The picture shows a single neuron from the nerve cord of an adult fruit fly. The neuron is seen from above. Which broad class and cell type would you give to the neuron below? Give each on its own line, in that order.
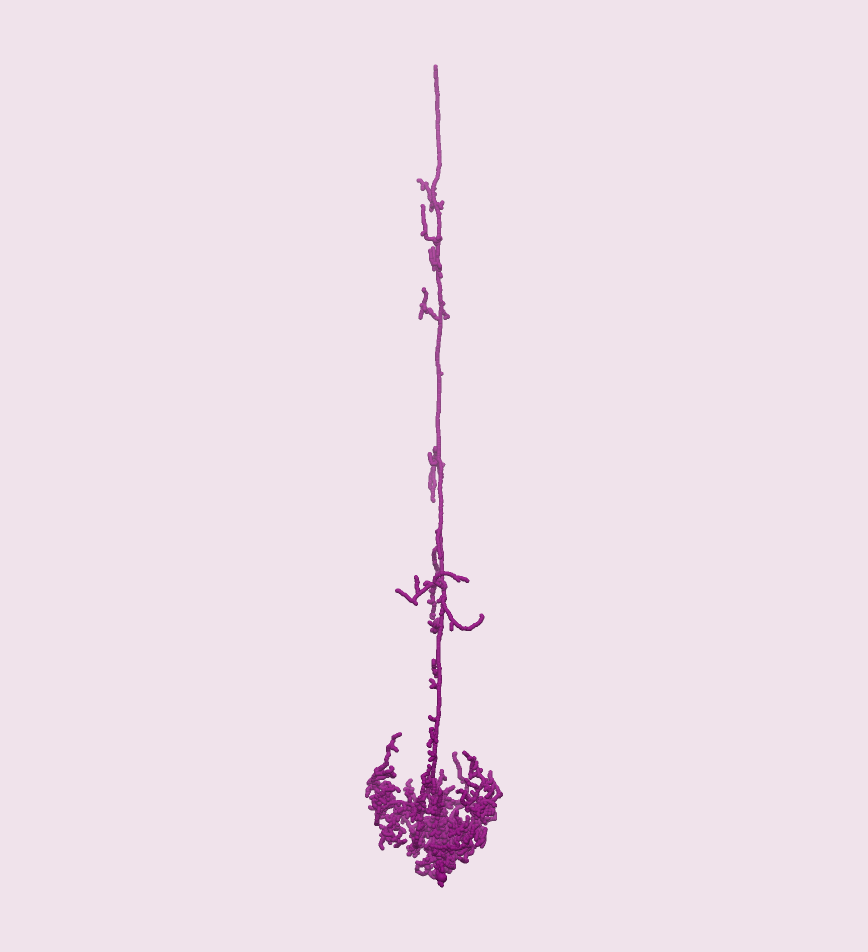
ascending neuron
ANXXX099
